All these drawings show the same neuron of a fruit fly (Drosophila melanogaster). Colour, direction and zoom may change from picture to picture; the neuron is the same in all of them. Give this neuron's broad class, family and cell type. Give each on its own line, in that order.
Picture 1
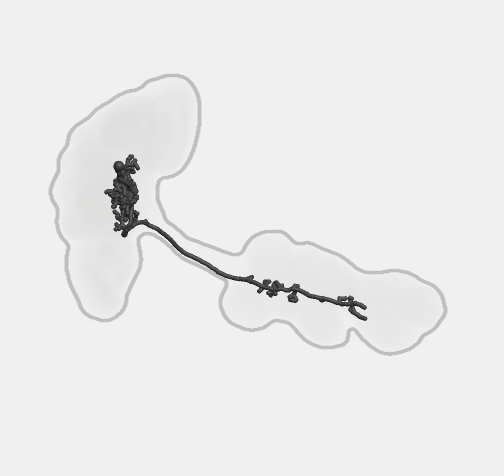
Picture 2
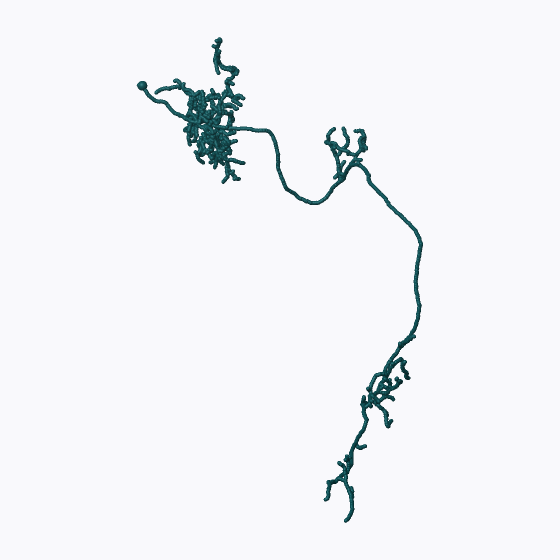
descending neuron
DNpe
DNpe028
